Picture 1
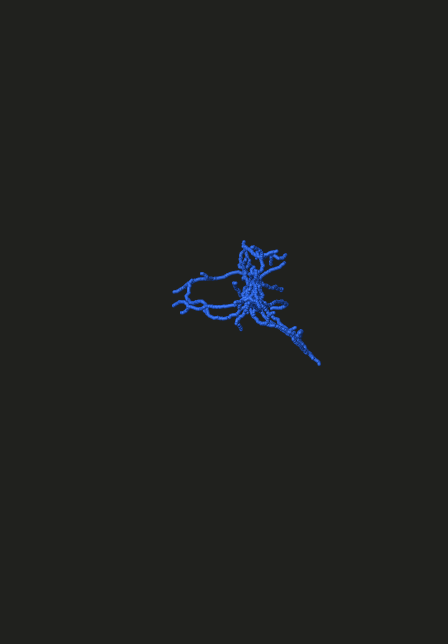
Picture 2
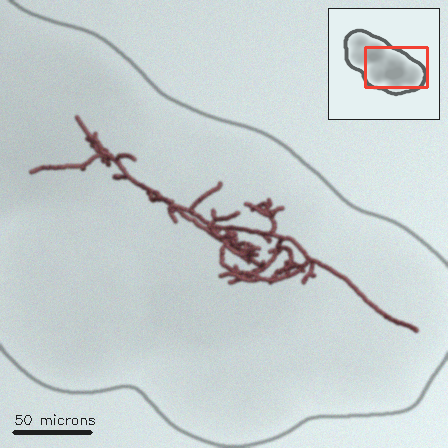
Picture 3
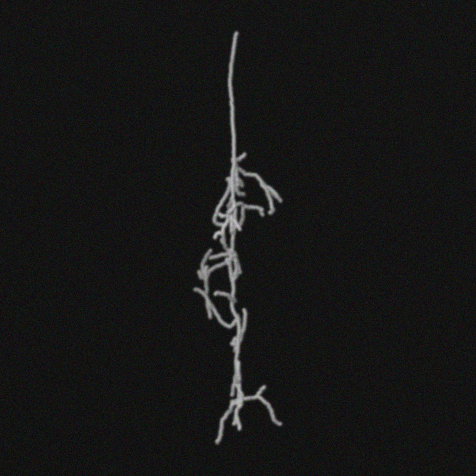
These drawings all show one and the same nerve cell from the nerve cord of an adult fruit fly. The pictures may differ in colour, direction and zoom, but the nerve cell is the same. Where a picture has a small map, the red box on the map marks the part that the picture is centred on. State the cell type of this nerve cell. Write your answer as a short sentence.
The cell type is DNpe055.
